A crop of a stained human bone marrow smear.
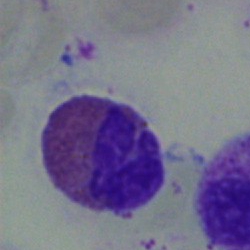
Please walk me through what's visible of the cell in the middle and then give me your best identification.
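Beginning with the outline: it is round, with a smooth edge. The nucleus lies in the right part of the cell, so the cytoplasm is gathered on the left; no vacuoles are seen in it. Chromatin is dark blue-purple and dense. This cell in the middle is an eosinophil.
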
